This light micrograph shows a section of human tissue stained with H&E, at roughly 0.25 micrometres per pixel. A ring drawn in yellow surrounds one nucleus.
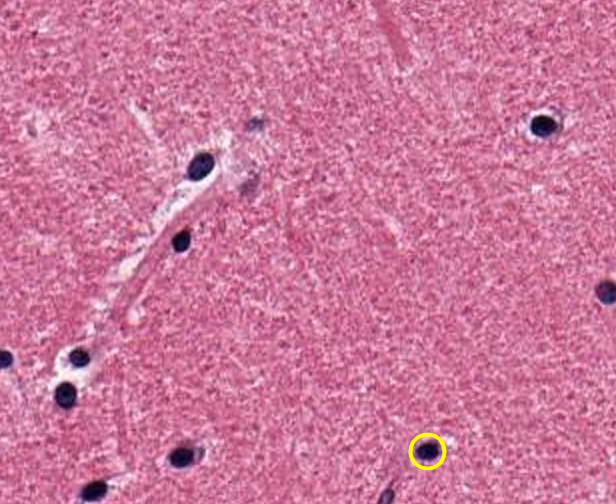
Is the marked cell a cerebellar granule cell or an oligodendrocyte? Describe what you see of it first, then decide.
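The nucleus is round to slightly oval, with a smooth, sharply defined edge. The nucleus is evenly and densely dark throughout, with no internal detail visible. The cell lies on its own in the finely granular pink fibrillary background, away from the vessel in the field. Type of cell: oligodendrocyte.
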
